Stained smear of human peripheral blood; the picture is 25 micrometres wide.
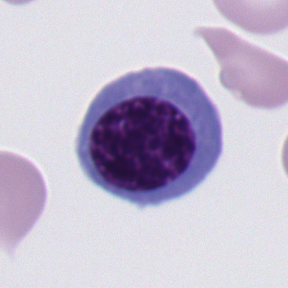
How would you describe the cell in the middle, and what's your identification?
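Off-centre, toward the lower left, sits the nucleus. Its chromatin is dark purple and coarsely clumped, with paler gaps between the clumps. I find no nucleoli, and the cytoplasm has no vacuoles. It is a normoblast.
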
